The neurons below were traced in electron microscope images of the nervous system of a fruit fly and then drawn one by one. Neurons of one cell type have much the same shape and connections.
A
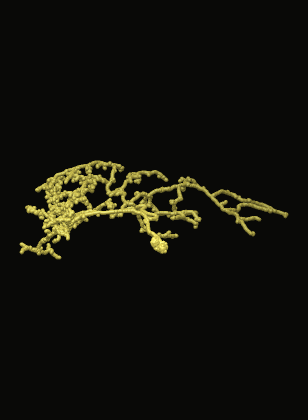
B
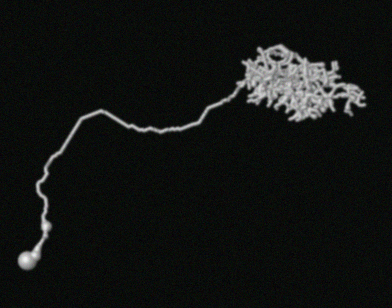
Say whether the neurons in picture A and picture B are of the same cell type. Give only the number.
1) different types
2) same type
1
